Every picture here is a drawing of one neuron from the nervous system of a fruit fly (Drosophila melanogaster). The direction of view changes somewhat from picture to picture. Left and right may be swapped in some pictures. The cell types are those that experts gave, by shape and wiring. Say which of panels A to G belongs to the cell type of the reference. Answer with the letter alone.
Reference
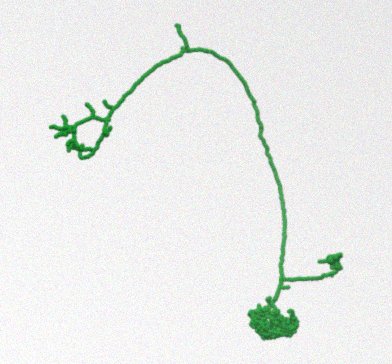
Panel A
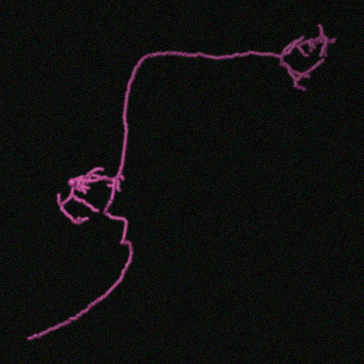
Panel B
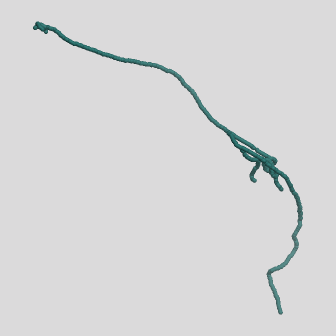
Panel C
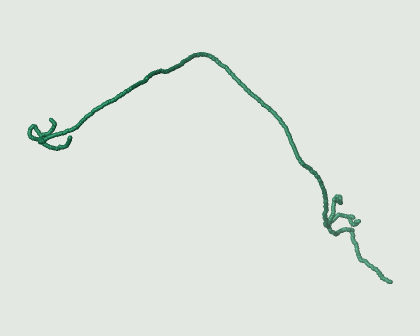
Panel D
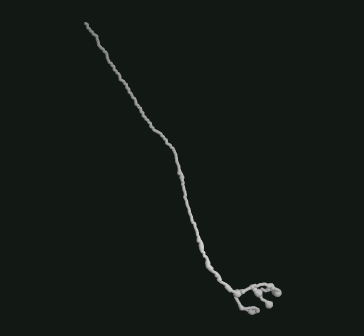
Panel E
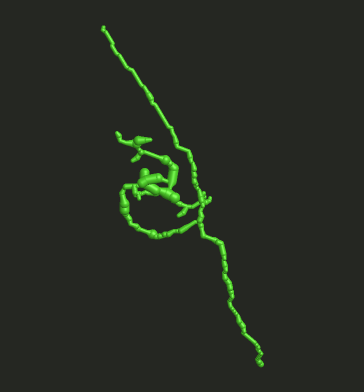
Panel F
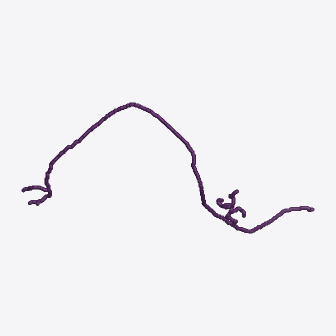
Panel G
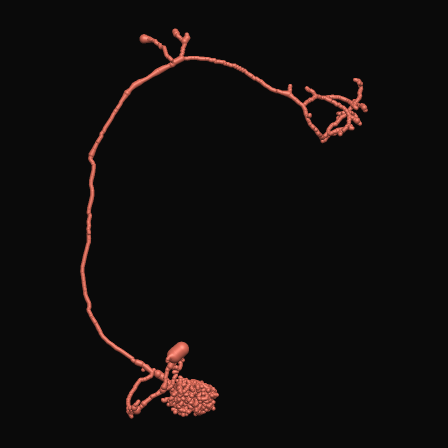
G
